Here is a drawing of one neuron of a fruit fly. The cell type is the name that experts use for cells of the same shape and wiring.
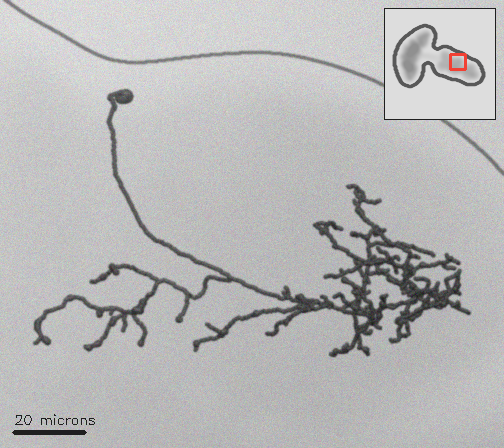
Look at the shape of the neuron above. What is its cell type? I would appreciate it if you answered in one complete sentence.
The cell type IN09A073 includes this neuron.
